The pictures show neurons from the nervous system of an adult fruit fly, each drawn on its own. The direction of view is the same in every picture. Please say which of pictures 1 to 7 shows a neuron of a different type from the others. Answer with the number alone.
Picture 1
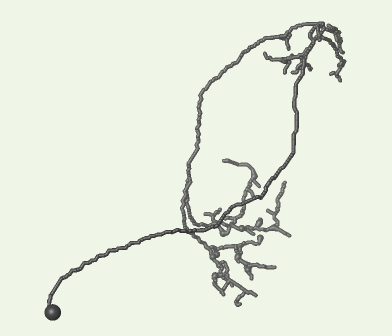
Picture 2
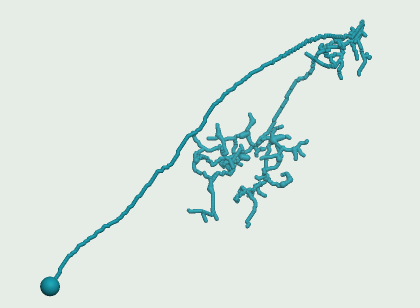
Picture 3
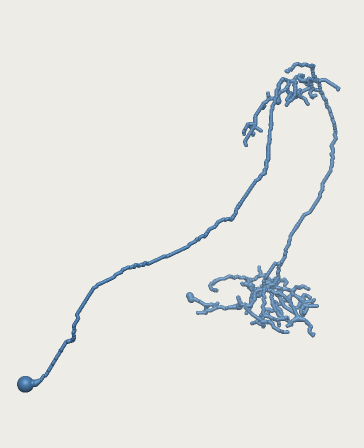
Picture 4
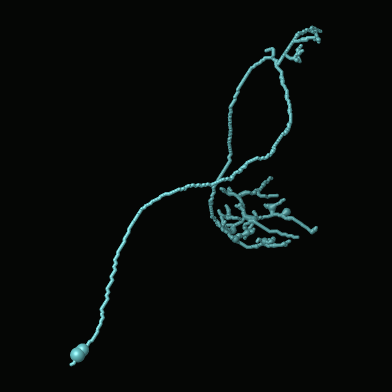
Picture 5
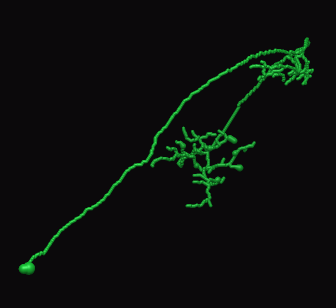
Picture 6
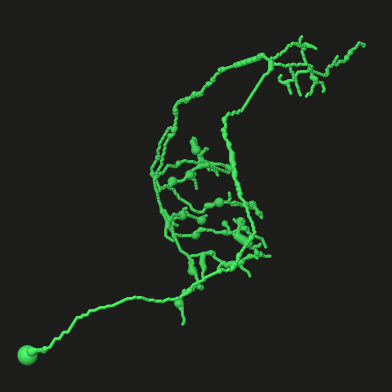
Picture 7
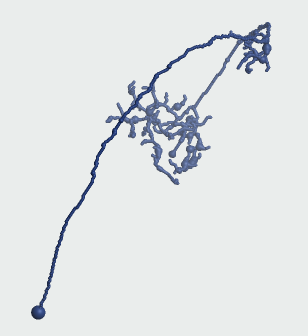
7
